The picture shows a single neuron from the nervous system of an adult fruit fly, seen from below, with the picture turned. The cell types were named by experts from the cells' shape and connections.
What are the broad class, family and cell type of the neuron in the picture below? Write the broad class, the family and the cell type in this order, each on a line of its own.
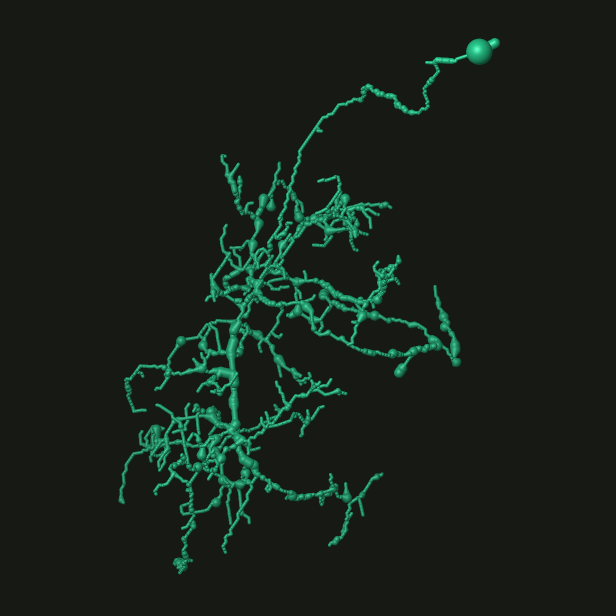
nerve-cord intrinsic neuron
hemilineage 20A.22A
IN20A.22A049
